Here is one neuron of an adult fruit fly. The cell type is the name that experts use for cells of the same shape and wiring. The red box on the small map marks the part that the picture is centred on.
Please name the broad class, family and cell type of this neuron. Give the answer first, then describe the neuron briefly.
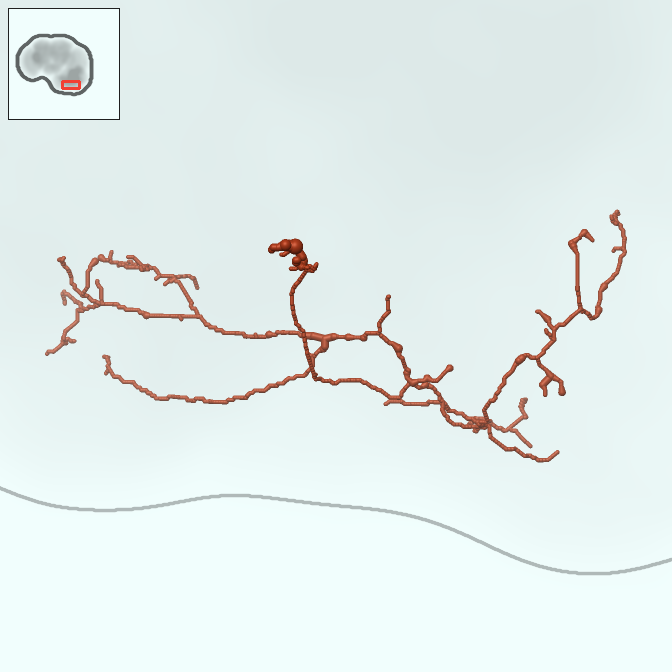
This is a nerve-cord intrinsic neuron. Its family is hemilineage 13A. Its cell type is IN13A071. The picture shows dozens of branch ends. In this view it is wider than it is tall.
